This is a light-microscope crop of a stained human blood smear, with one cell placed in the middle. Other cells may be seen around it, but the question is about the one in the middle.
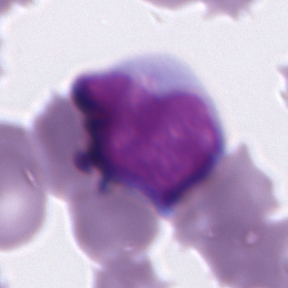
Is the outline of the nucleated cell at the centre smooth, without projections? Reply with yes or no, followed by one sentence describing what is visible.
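No. Small knob-like projections stick out from the left edge of the cell.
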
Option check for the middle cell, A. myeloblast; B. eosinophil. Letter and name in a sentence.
The middle cell of the crop is a myeloblast; accordingly, option A is correct.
